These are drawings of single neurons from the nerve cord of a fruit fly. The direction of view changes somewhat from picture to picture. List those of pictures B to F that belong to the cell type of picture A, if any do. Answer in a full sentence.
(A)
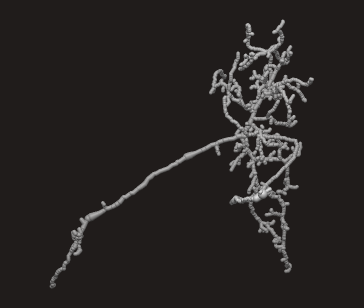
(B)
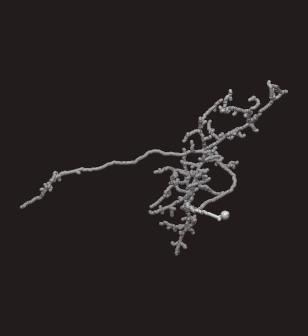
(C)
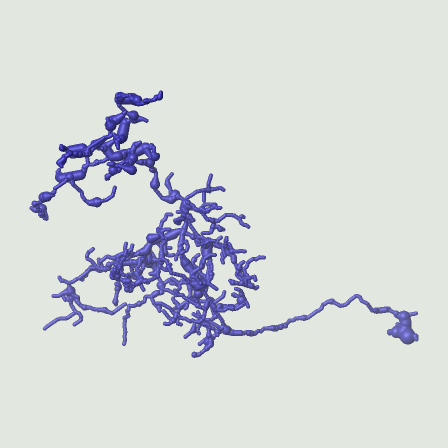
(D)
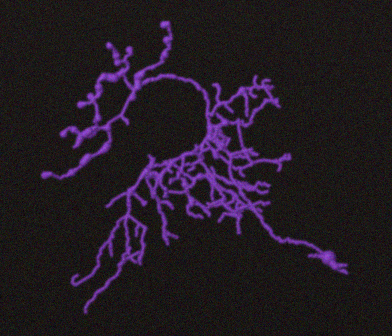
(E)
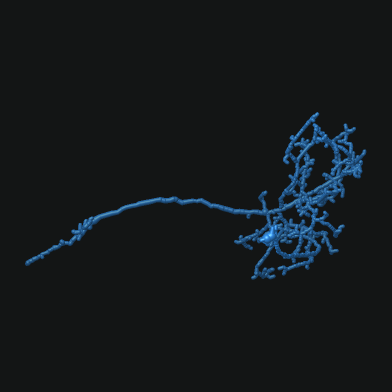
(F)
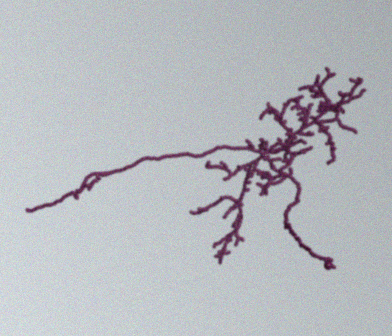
Picture B, picture E and picture F are of the same cell type.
